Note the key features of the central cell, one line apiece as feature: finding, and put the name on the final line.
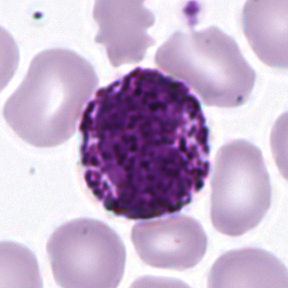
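Outline: roughly round.
Granules: dark purple to nearly black.
Nucleus: its outline hidden under the granules lying over it.
Vacuoles: none clearly visible.
Cell: a basophil.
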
